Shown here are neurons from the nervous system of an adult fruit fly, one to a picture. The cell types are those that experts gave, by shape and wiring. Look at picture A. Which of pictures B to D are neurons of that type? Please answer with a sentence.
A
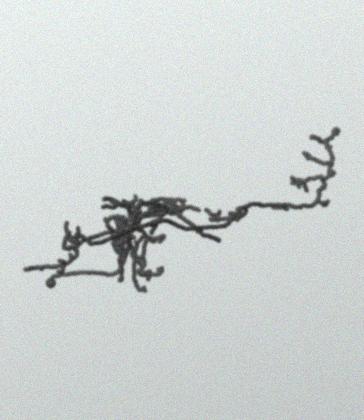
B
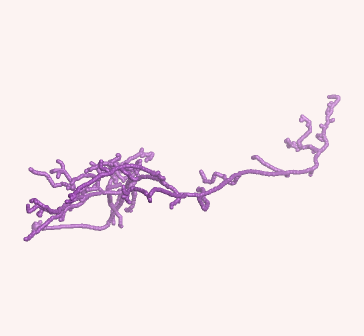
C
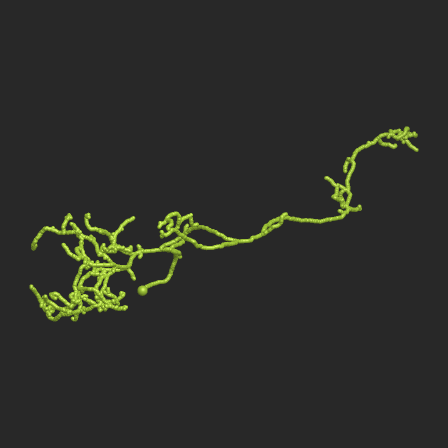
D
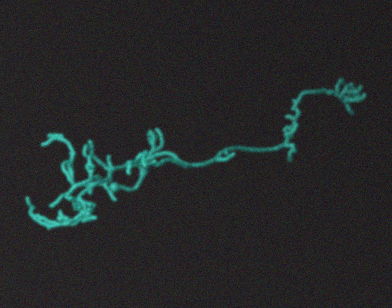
Picture B is of the same cell type.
